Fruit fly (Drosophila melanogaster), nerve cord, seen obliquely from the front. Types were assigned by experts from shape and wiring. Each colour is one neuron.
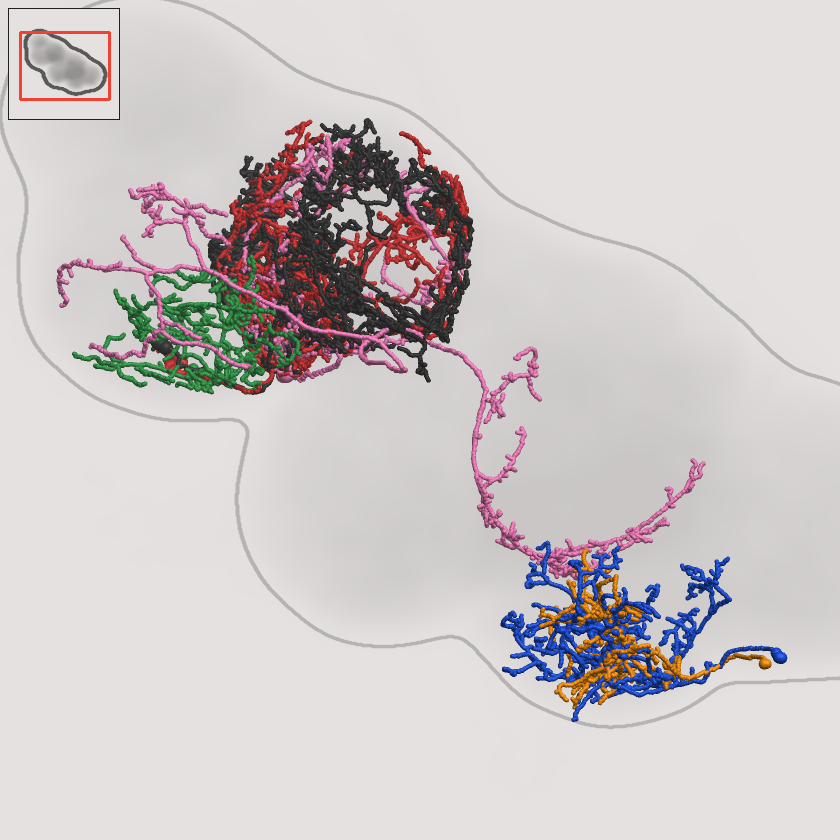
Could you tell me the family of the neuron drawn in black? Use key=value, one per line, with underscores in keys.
family=hemilineage 13B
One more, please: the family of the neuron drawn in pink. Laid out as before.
family=hemilineage 10B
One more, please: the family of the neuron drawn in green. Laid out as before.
family=hemilineage 13B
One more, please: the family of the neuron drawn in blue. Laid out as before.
family=hemilineage 13B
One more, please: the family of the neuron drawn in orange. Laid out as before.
family=hemilineage 13B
